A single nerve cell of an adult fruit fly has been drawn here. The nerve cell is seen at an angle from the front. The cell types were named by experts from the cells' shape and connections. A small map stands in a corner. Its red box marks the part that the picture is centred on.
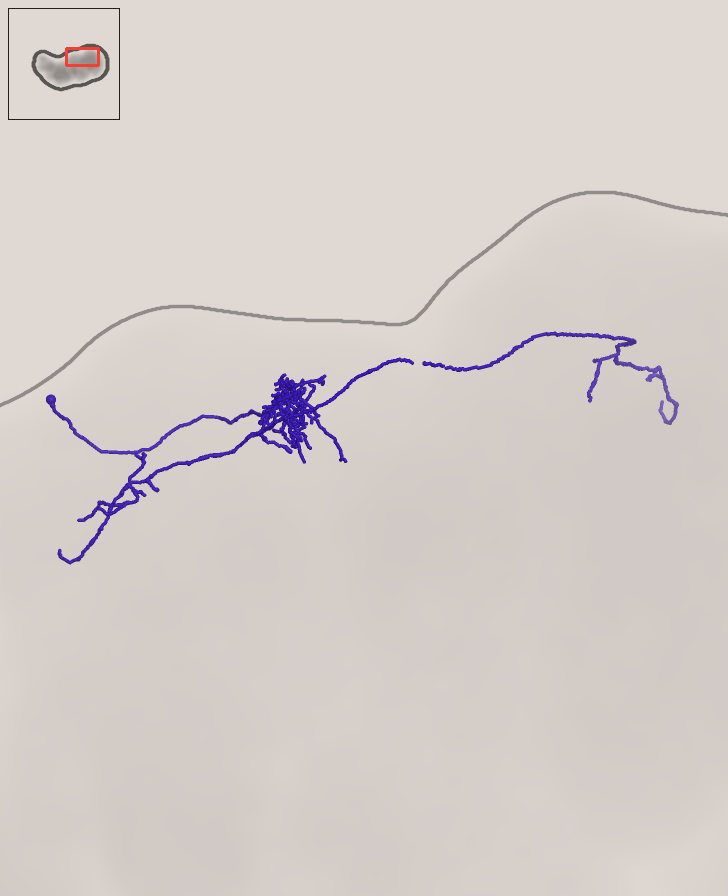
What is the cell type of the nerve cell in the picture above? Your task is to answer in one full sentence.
This nerve cell is an instance of the cell type MBON17-like.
